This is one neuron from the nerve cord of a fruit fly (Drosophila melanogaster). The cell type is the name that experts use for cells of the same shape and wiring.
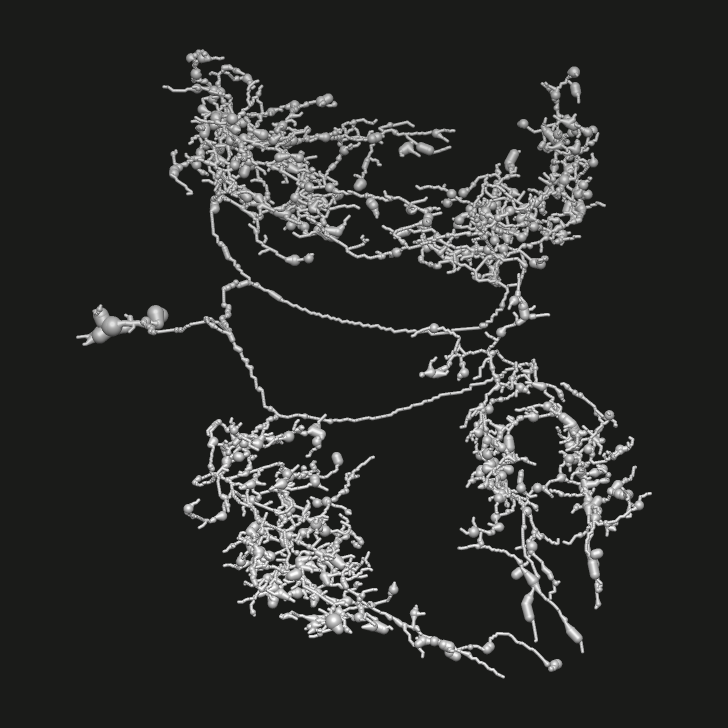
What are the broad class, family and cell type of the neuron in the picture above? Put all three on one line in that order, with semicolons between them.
nerve-cord intrinsic neuron; hemilineage 00A; IN00A009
